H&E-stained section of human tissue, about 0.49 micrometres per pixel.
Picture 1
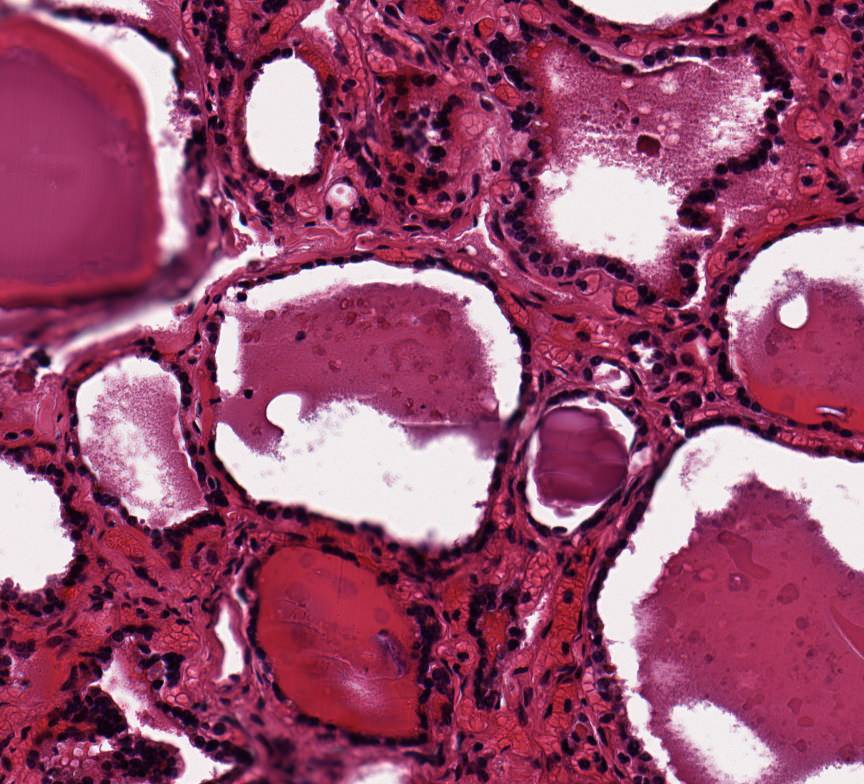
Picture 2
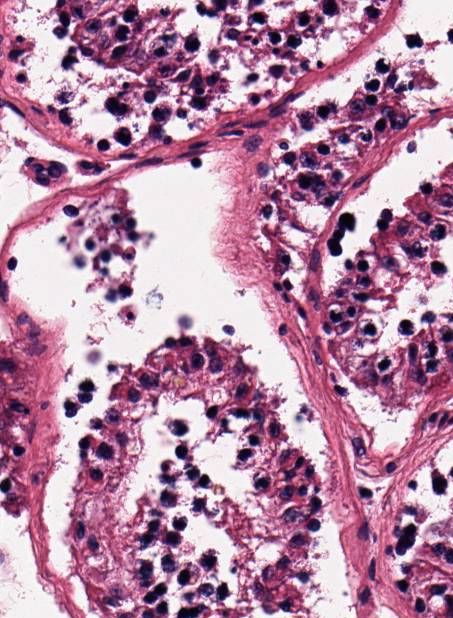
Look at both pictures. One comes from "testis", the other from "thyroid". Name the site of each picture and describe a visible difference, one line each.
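Picture 1 is from the thyroid. Each follicle is lined by a single layer of flattened to low cuboidal epithelial cells.
Picture 2 is from the testis. The tubules are lined by a multilayered epithelium of many cells with round, dark-staining nuclei.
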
